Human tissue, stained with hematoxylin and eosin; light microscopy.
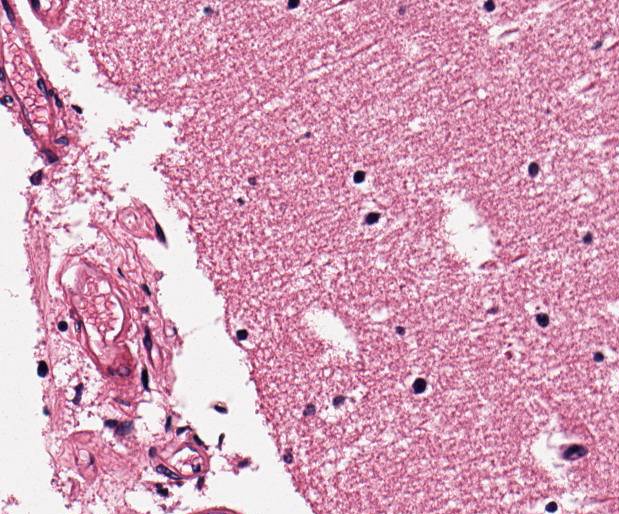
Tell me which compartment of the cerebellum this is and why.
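Here is the molecular layer: a pale pink, finely fibrillary, finely vacuolated matrix filling the right two-thirds.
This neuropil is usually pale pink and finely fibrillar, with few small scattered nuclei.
Nuclei next: small, round, dark and sparse, most without visible cytoplasm.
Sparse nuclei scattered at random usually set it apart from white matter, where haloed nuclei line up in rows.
Last, the left edge: loose tissue with small thin-walled vessels and elongated dark nuclei.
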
